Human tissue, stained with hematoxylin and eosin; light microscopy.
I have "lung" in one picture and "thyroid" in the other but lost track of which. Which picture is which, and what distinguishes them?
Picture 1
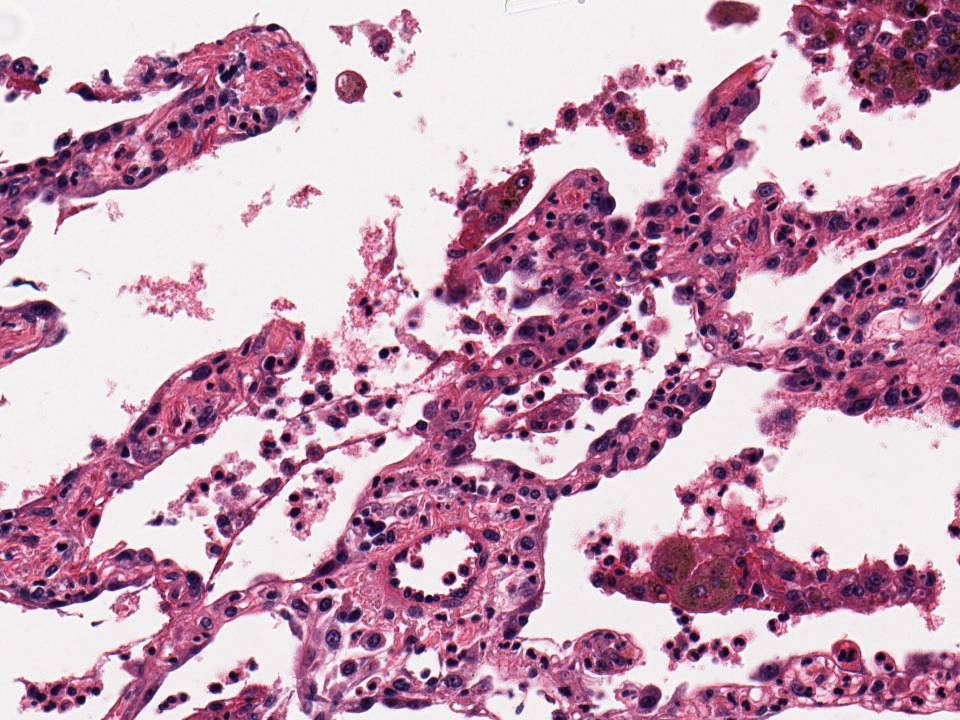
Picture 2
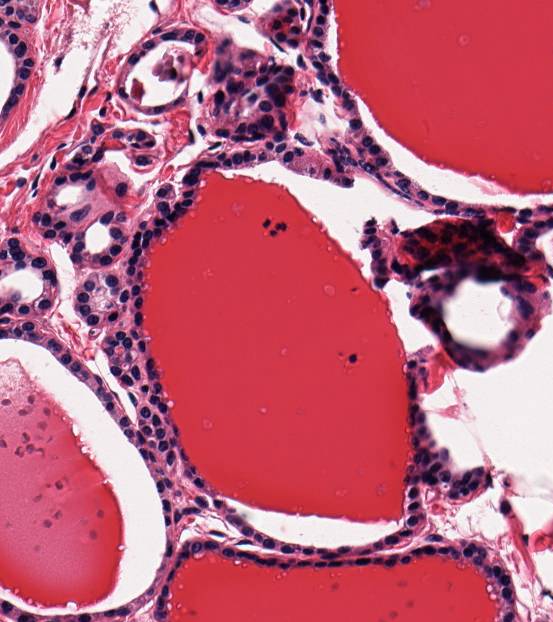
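Lung's the first picture, thyroid the second. In picture 1 the centre is taken up by empty spaces with many single loose cells and small clusters lying detached inside them.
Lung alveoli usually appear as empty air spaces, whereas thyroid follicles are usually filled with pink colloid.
There are also large rounded cells with golden-brown granular cytoplasm at the lower right and upper right, strands with cores of pink fibrous tissue and spindle-shaped nuclei, clearest in the upper left strand, and a small round lumen at bottom centre ringed by small cuboidal cells. Picture 2 is made of closed follicles of widely varying size, the largest in the centre and upper right, with a cluster of small follicles with small or empty lumina at the upper left. Each follicle there has a single layer of flattened to low cuboidal lining cells with small, round, dark nuclei.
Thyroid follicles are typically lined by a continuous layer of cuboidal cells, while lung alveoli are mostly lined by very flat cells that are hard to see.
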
